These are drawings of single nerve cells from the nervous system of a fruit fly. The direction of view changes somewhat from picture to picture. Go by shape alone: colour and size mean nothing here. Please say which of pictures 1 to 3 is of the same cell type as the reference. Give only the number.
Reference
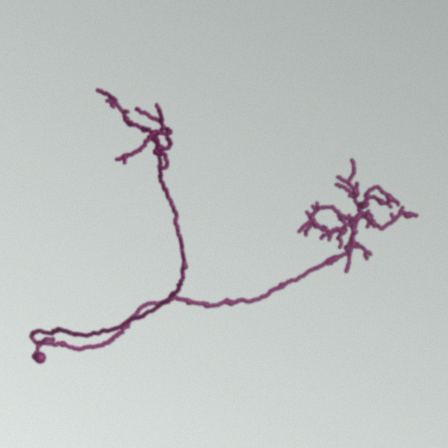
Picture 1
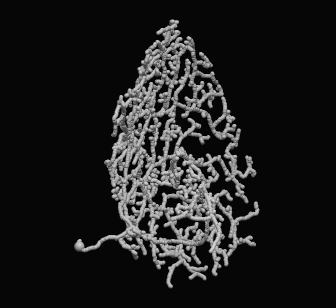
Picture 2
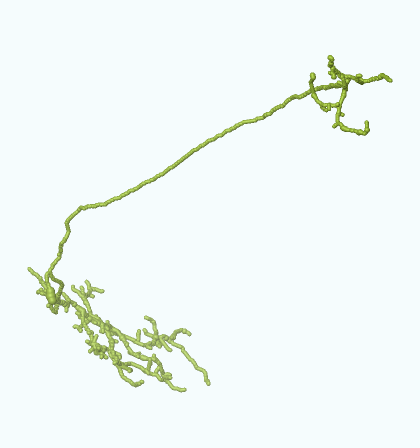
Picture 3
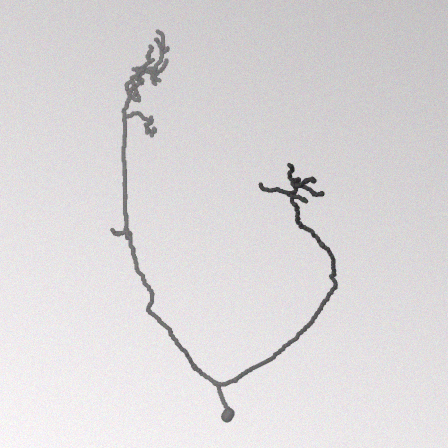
3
